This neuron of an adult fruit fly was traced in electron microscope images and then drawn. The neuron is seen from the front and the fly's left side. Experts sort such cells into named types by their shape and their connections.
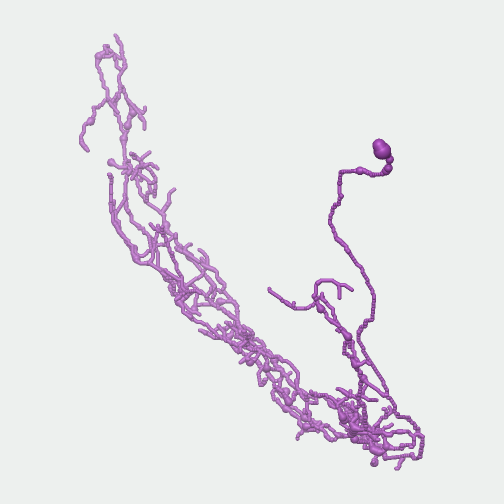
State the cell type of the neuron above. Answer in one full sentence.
What this neuron is, by cell type, is Cm11c.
